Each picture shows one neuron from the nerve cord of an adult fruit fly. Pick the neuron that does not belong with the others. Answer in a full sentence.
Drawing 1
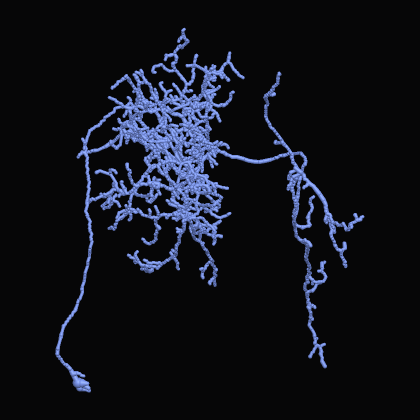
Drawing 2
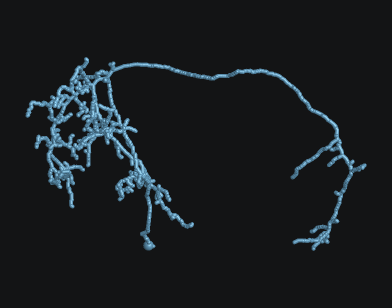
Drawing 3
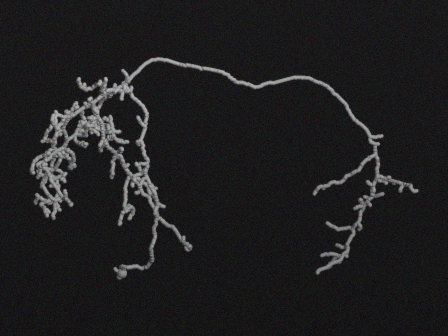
Drawing 1 is the odd one out.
